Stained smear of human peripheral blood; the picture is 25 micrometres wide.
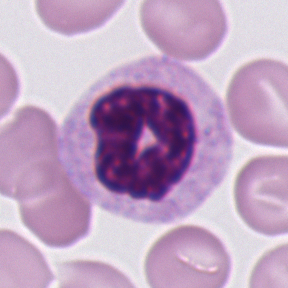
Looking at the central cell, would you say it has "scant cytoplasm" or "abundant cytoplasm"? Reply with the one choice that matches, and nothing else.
Abundant cytoplasm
